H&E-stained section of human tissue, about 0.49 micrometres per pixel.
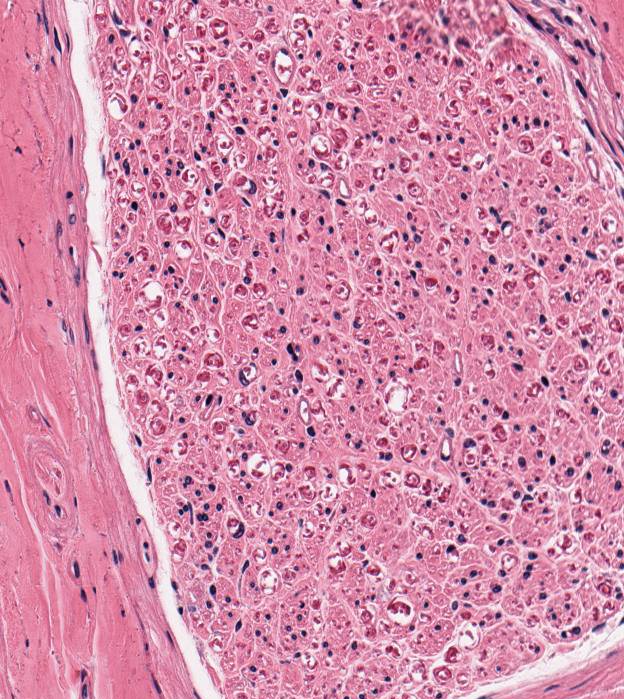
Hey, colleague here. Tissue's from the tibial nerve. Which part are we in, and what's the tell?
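My answer: nerve fascicle, judged mostly by its edge.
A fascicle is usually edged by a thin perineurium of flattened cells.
Indeed, flattened cells with elongated nuclei enclose it in a thin layer.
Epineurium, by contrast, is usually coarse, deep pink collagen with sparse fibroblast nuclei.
The dense pink tissue along the left edge, outside the fascicle, has that look, with sparse elongated nuclei. Inside, small dark oval nuclei sit fairly evenly among the fibre profiles. No fat cells, either.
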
